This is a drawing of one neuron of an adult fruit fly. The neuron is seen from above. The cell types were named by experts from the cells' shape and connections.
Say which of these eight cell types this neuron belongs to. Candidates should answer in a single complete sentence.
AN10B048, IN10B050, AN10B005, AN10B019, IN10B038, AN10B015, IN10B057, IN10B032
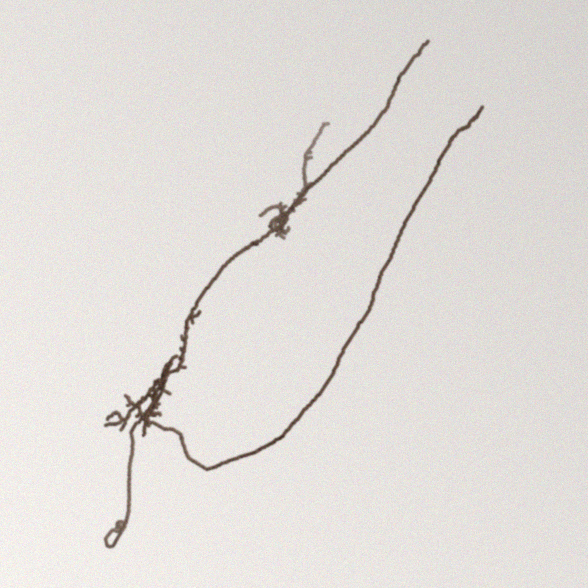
As its cell type, this neuron has IN10B057.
